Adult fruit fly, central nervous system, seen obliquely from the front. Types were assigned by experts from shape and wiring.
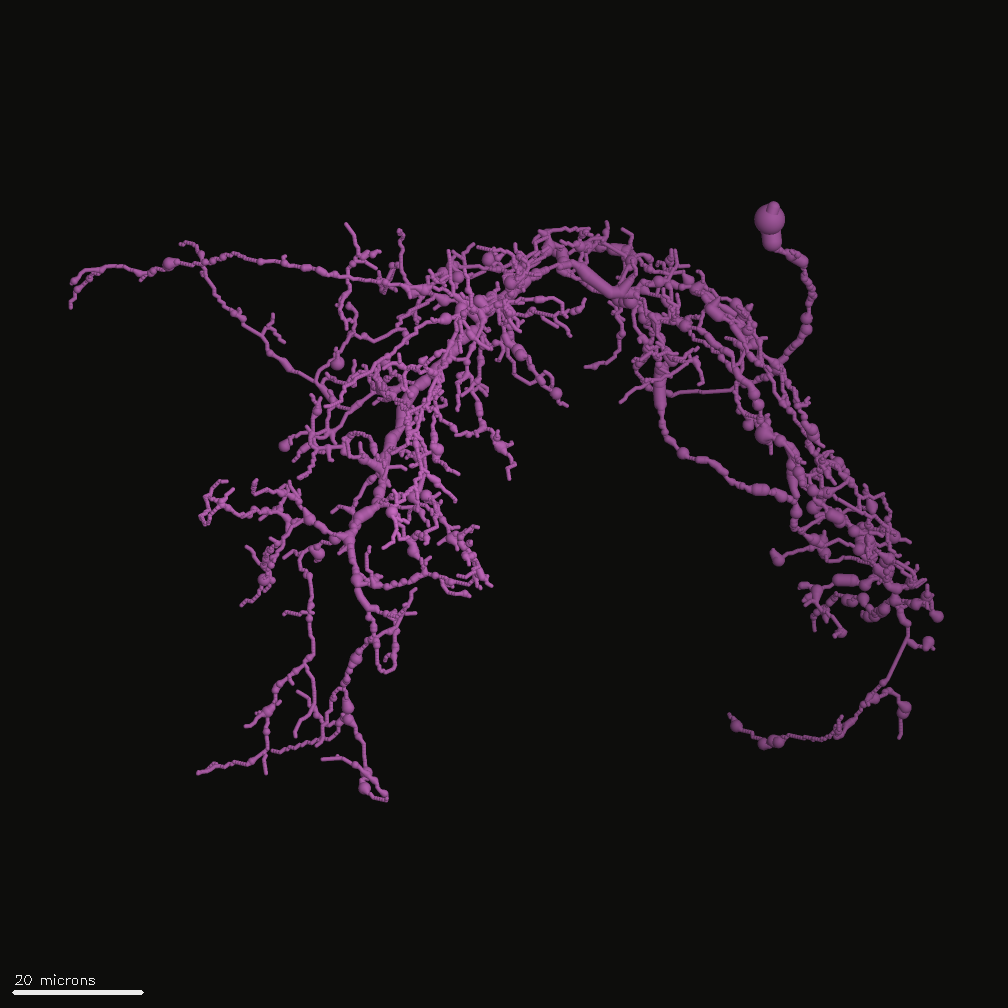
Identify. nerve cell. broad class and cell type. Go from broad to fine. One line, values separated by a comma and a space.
central-brain intrinsic neuron, ATL022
